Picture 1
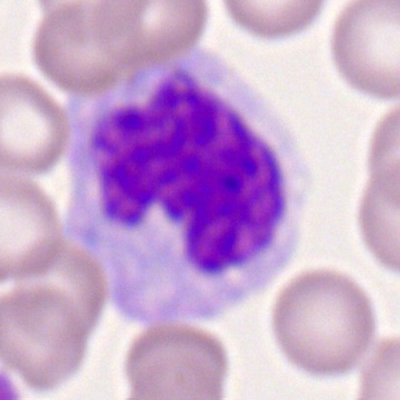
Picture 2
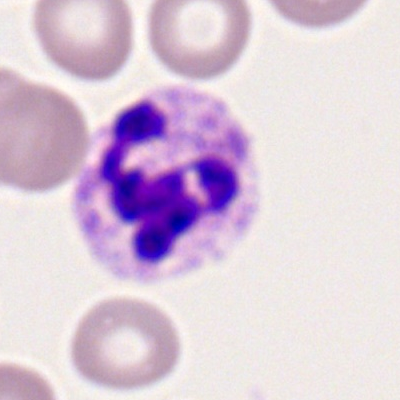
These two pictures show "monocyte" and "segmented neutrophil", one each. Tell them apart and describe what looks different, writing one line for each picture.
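Picture 1 is a monocyte. No distinct granules are seen in the cytoplasm.
Picture 2 is a segmented neutrophil. The cytoplasm holds fine pinkish-purple granules spread throughout.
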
